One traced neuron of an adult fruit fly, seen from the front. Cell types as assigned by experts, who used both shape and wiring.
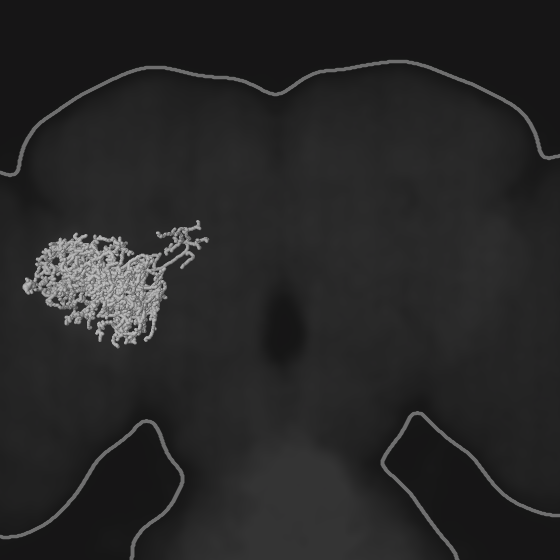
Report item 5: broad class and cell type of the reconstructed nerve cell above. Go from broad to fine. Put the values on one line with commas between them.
central-brain intrinsic neuron, AVLP592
